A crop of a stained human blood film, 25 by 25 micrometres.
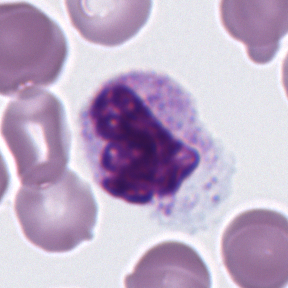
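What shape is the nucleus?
Irregular and folded, with indentations along its outline.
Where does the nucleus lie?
Off-centre to the left, with a wider cytoplasmic band on the right.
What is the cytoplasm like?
Pale, greyish-lilac and fairly abundant.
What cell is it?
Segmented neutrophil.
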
